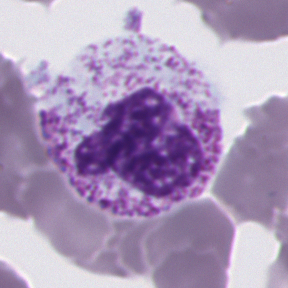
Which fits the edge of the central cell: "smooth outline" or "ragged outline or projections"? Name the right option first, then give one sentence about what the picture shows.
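Ragged outline or projections. A small granular knob projects from the top edge of the cell.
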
